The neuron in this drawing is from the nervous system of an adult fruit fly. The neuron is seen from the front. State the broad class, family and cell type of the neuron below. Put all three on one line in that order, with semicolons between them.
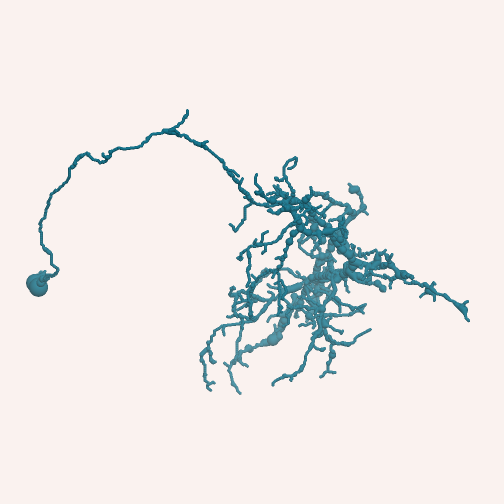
nerve-cord intrinsic neuron; hemilineage 12B; IN12B026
